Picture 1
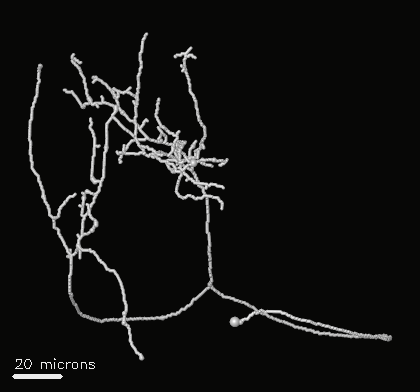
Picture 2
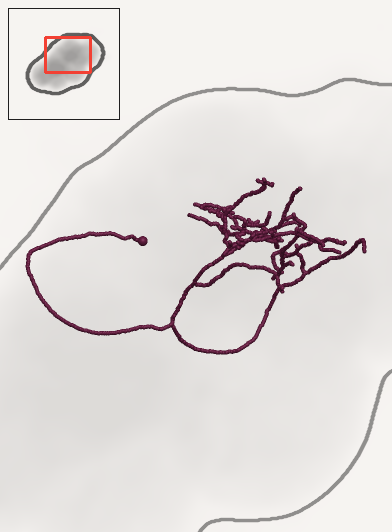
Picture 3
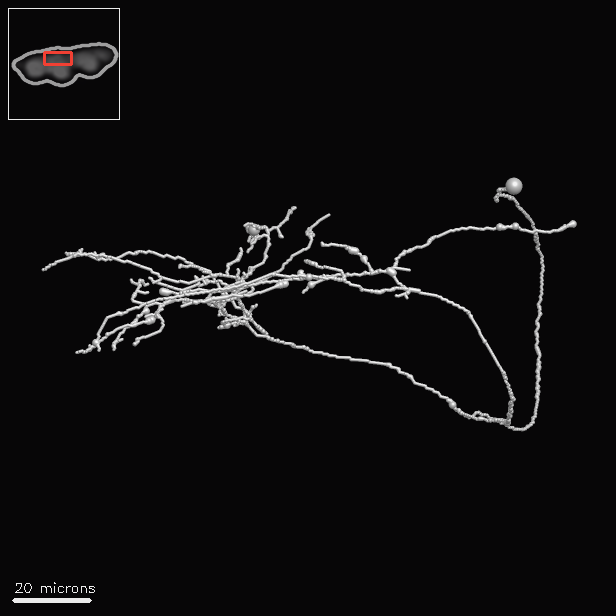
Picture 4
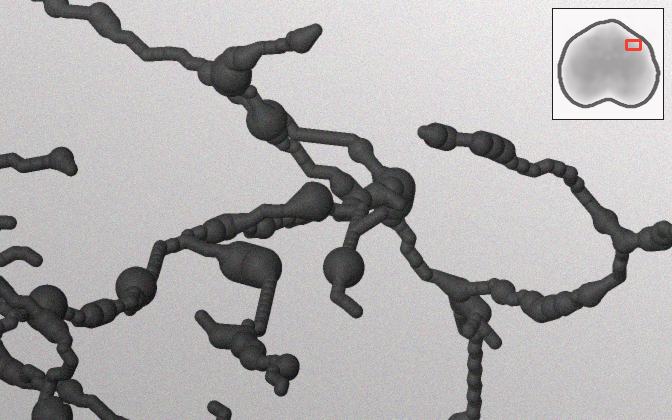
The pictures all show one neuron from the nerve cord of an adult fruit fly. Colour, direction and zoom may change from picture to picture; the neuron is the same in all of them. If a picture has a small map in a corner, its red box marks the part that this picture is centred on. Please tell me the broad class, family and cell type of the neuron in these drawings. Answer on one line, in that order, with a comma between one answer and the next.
nerve-cord intrinsic neuron, hemilineage 19B, IN19B103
